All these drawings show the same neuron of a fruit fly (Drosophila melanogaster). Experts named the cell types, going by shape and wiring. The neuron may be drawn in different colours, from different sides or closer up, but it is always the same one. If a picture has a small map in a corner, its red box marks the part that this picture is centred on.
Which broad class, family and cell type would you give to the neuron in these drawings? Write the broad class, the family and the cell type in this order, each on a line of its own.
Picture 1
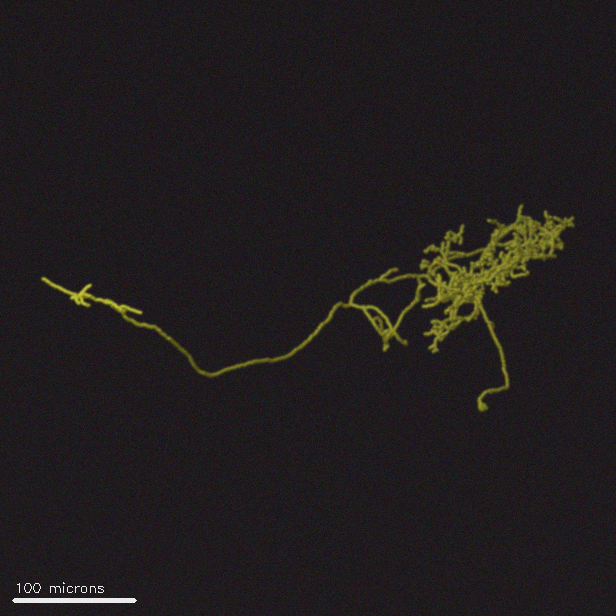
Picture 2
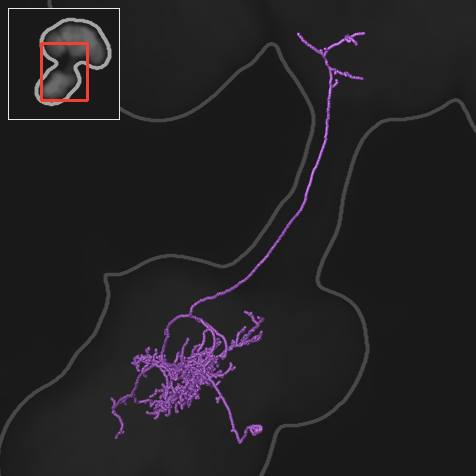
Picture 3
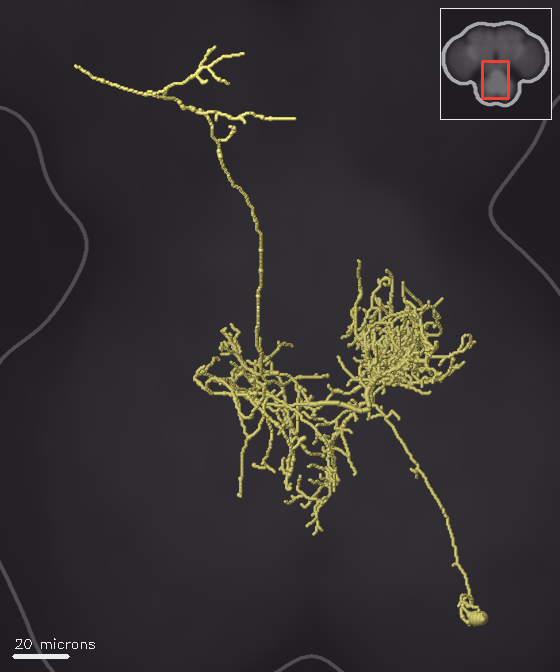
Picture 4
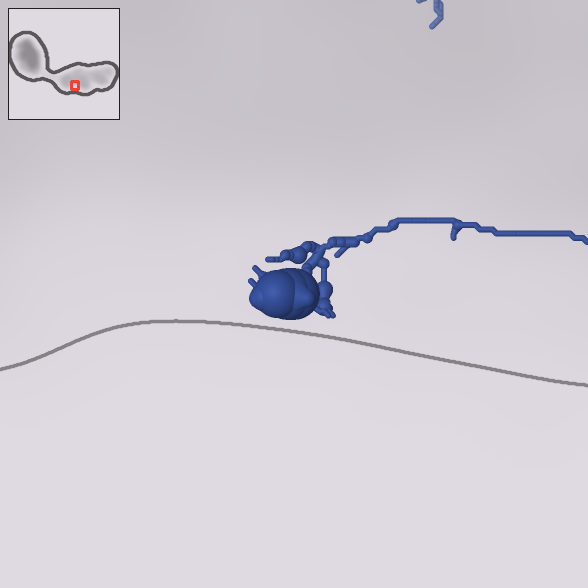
ascending neuron
hemilineage 07B
AN07B046_c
